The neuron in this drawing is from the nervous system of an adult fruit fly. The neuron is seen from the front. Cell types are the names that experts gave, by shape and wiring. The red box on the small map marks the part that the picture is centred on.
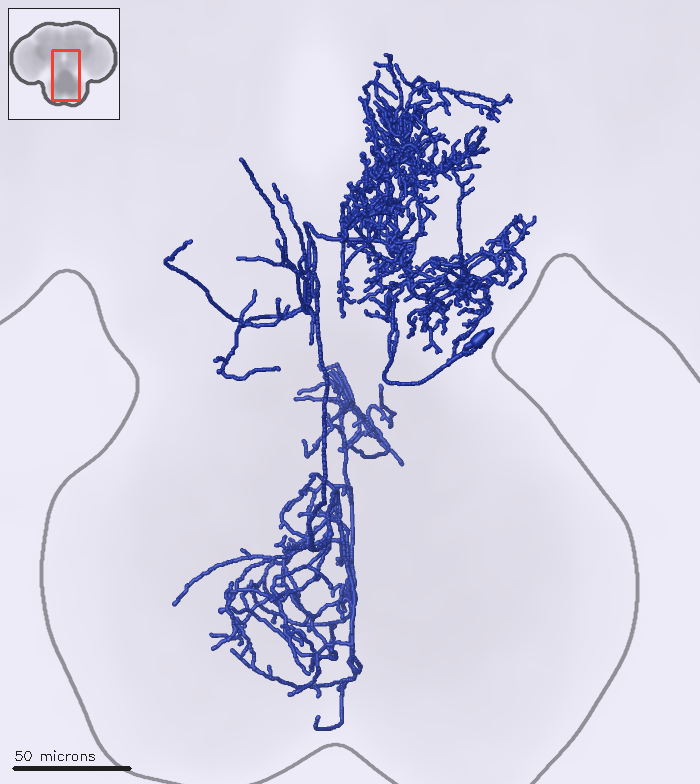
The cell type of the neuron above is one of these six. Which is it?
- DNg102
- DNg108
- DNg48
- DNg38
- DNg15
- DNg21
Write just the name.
DNg102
